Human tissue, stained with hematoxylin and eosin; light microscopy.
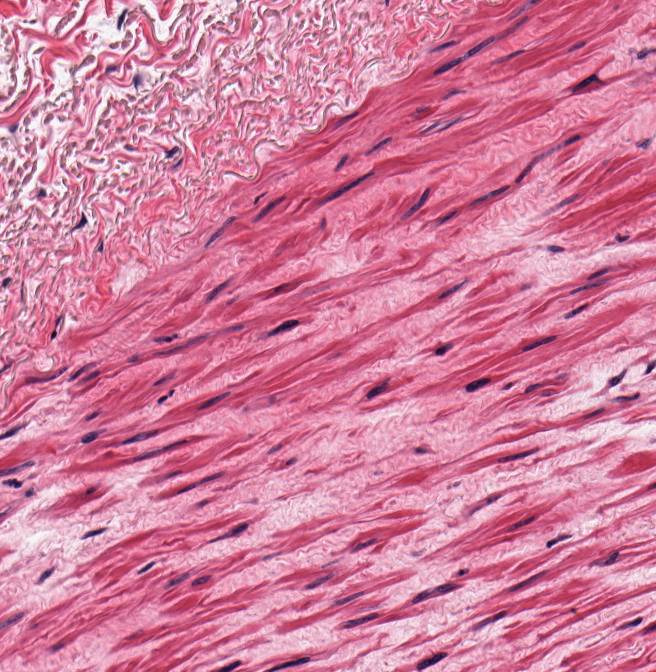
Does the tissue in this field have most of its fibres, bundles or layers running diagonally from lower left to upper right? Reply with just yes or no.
Yes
